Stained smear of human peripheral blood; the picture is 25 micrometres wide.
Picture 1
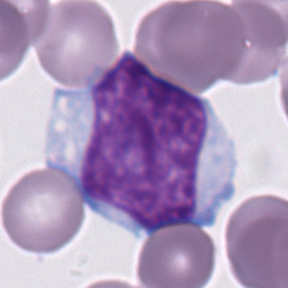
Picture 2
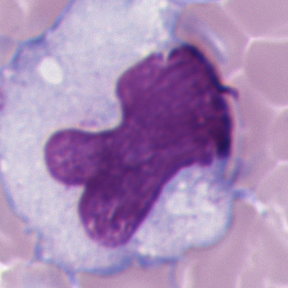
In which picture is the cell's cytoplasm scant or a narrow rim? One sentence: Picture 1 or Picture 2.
In picture 1, the nucleus fills most of the cell.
